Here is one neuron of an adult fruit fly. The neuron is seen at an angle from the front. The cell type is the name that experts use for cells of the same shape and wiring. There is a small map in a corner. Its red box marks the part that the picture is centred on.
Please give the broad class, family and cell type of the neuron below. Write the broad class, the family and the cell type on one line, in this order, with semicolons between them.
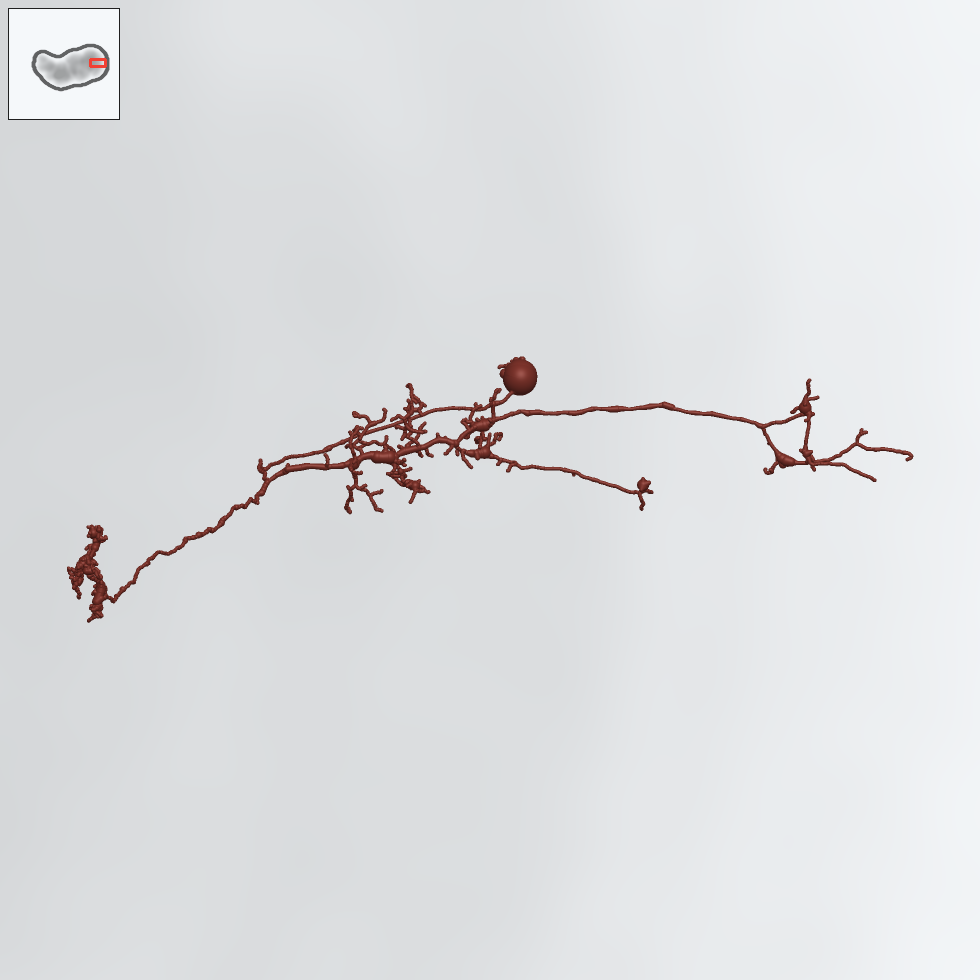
optic-lobe intrinsic neuron; T; T2a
